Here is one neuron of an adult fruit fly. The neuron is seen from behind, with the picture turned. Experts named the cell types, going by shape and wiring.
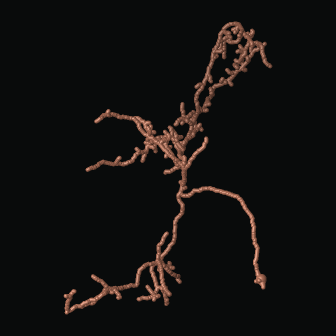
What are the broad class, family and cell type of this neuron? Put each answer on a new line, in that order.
central-brain intrinsic neuron
hemilineage SMPp&v1_posterior
CB2401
